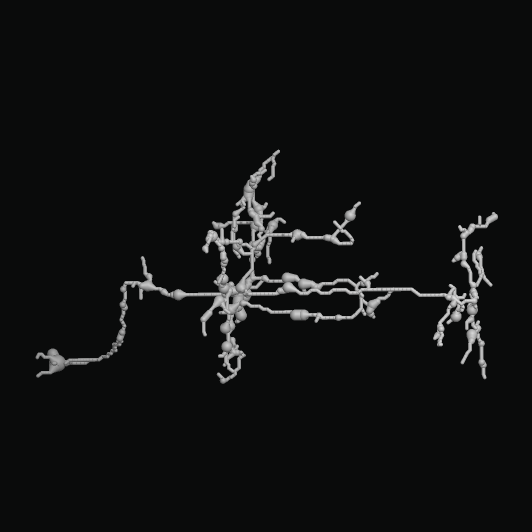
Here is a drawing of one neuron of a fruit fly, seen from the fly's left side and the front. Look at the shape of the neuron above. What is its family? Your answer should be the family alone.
Mi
